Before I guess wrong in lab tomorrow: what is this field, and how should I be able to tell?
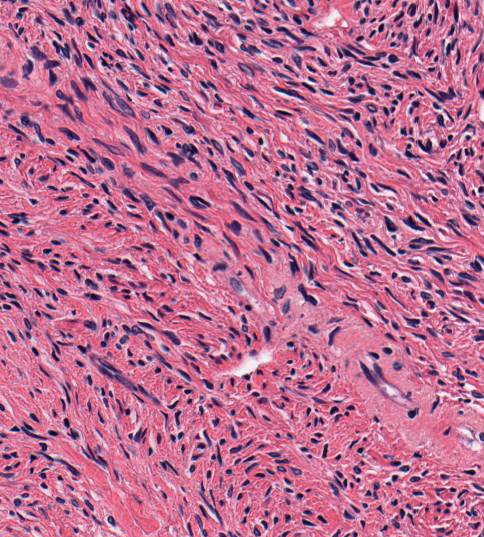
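I'd put this down as ovarian cortex. What tips it for me is that spindle cells fill the whole field, in short interlacing fascicles.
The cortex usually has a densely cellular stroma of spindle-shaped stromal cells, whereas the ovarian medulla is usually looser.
The nuclei are mostly elongated, dark-staining and tapered, and many are slightly wavy. Cell borders are hard to make out, with the cytoplasm merging into the surrounding pink fibres. And bright pink collagen fibres run abundantly between the spindle cells everywhere I look.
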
